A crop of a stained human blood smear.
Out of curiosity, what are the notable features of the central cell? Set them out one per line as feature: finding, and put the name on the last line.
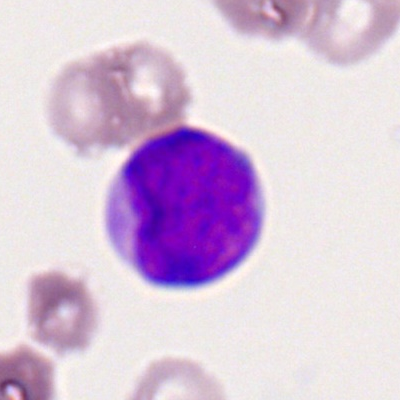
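Cytoplasm: a scant pale blue crescent on the left side
Nuclear size: fills most of the cell
Nuclear outline: a shallow notch on the left side
Chromatin: finely stippled purple, no large dark clumps
Identity: myeloblast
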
